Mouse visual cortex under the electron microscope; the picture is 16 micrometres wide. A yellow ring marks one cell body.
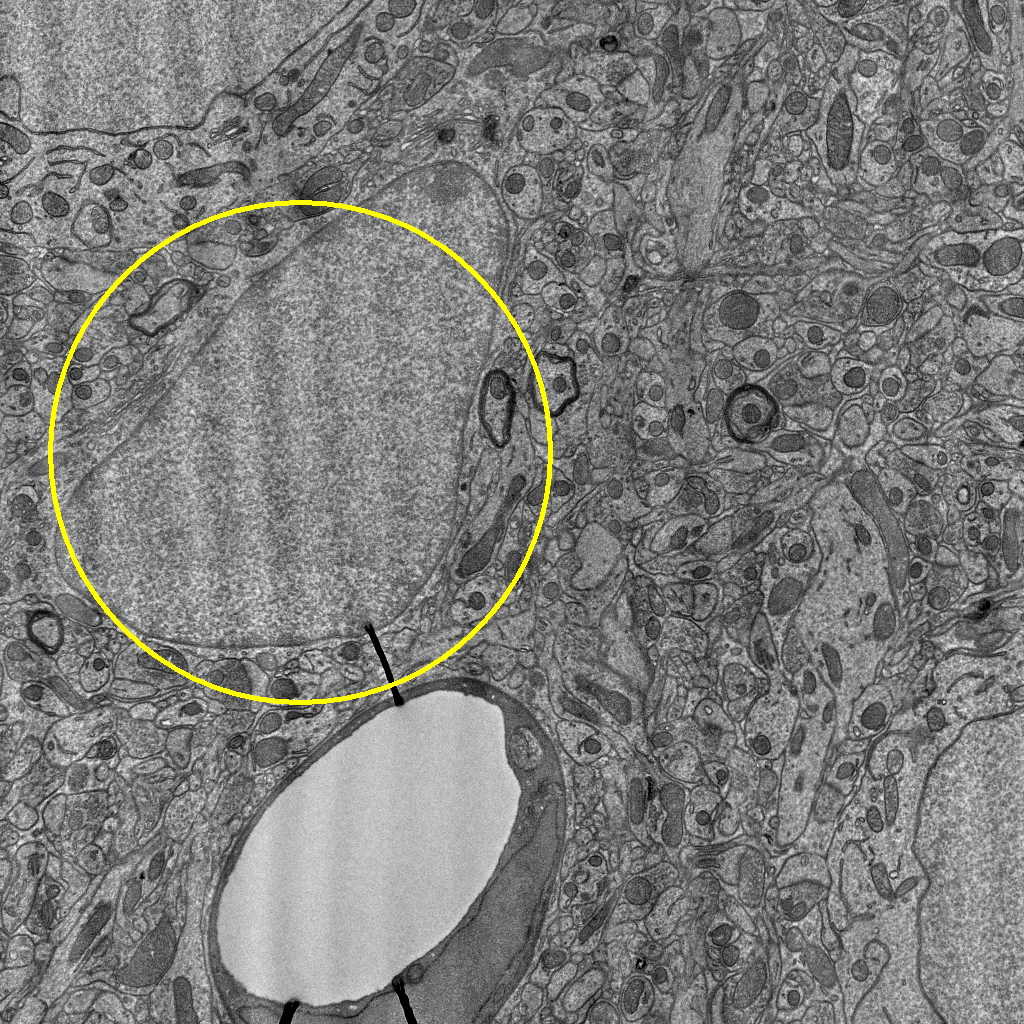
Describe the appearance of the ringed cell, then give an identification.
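Large oval nucleus, whole in plane, fills most of the ring. Envelope smooth, no deep folds. Chromatin pale, evenly spread; no dense clumps lining envelope. No nucleolus in this section. Cell: astrocyte.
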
